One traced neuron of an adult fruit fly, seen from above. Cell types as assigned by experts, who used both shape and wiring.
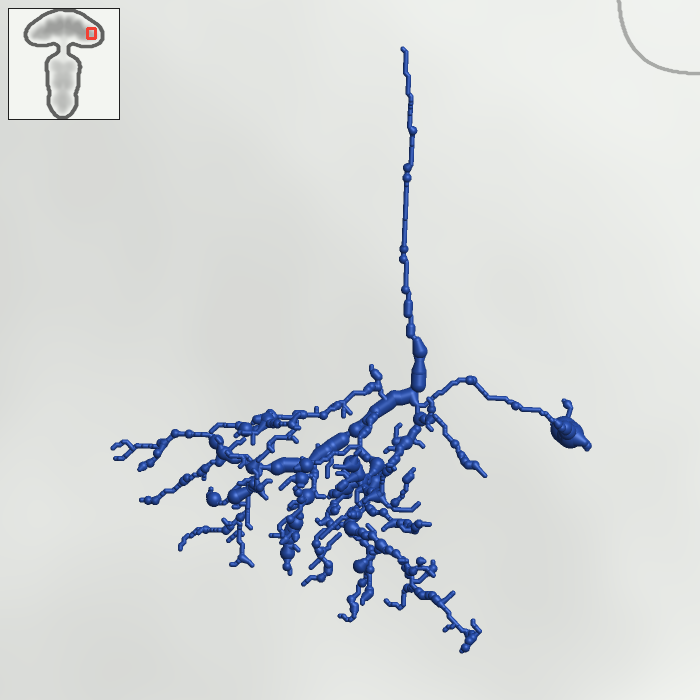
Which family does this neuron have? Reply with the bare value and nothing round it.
Lawf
